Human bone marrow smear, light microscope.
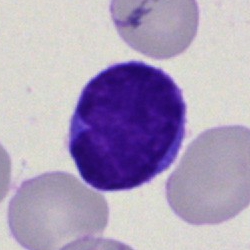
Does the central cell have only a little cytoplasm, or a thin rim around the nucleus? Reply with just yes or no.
Yes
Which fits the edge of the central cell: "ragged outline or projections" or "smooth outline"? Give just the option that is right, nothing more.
Smooth outline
